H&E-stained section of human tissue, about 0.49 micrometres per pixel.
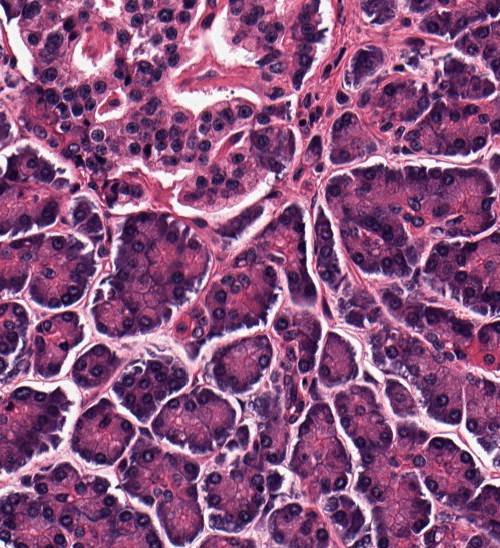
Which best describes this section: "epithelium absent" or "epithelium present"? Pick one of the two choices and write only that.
Epithelium present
